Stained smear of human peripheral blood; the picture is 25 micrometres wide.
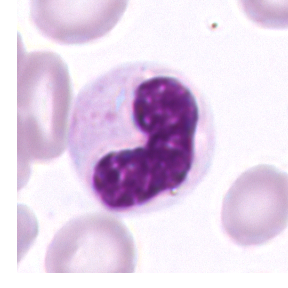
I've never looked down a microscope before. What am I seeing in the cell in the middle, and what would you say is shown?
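Look first at the edge: the cell is round, and its outline is smooth. The cytoplasm has a pale greyish lilac colour, with a few fine pinkish-purple granules scattered through it. Now check the nucleus: you won't find any nucleoli there. What you have here is a band neutrophil.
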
